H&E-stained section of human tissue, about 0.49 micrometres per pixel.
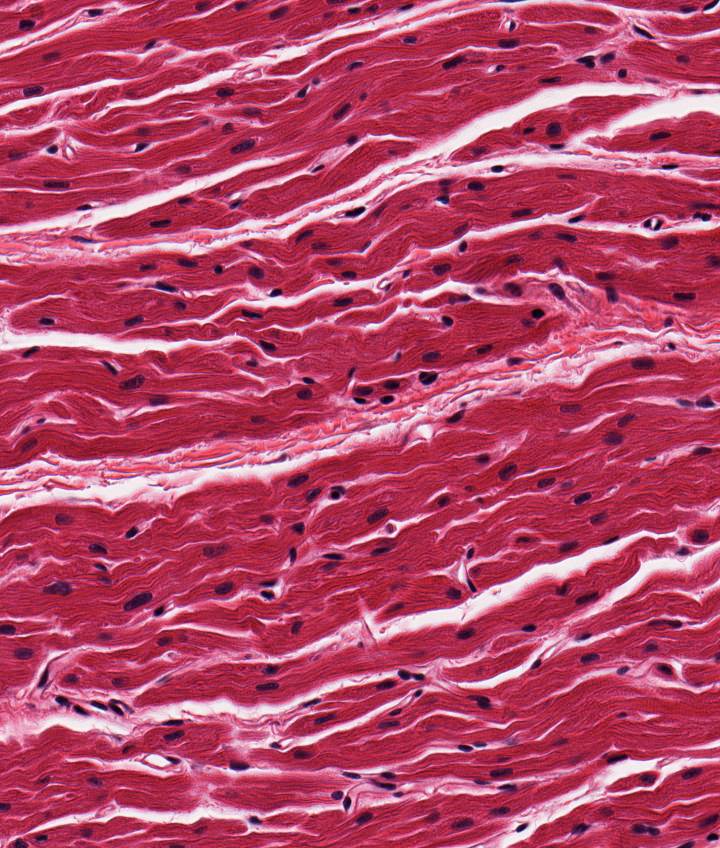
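Atrial appendage of the heart. Notice how the muscle fibres branch and rejoin their neighbours instead of running as separate unbranched strands. Each oval nucleus sits in the centre of its fibre. The cytoplasm is deeply eosinophilic, finely fibrillar along its length. No fat cells anywhere.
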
